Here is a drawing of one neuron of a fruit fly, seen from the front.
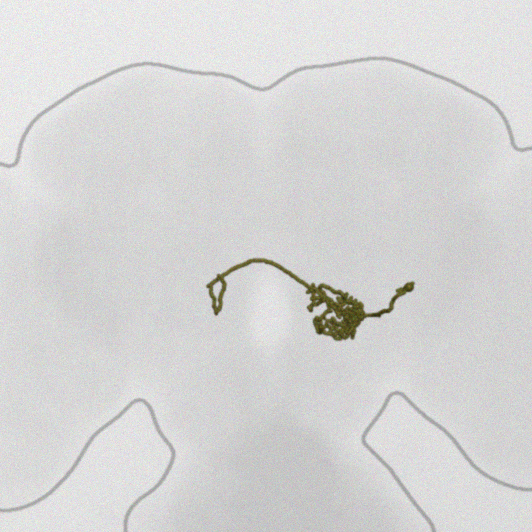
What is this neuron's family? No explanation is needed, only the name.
hemilineage ALl1_dorsal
